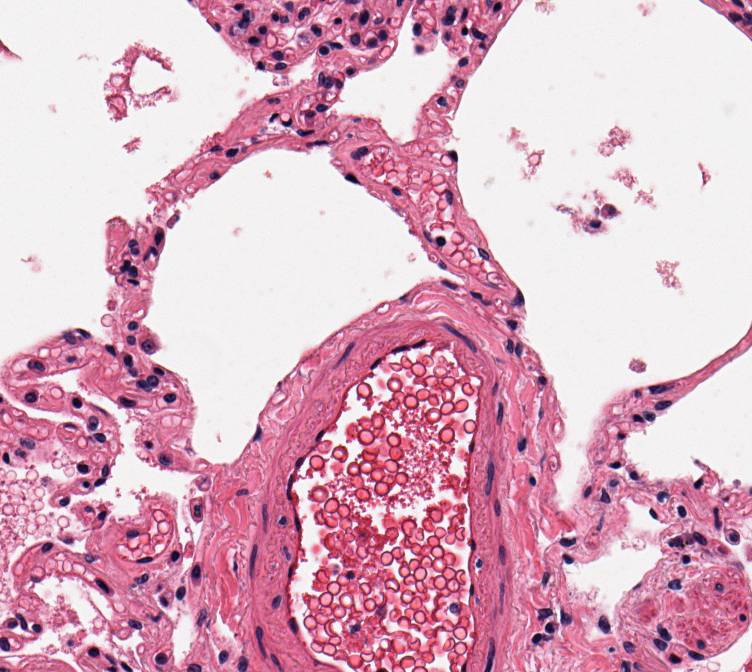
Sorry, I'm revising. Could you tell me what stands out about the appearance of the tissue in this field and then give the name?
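Looking at the upper half first, I see large empty spaces divided by thin, branching pink septa. In the lower centre sits a thick-walled vessel, its lumen filled with red blood cells. Its wall is layered, wavy pink fibrous tissue, with elongated spindle-shaped nuclei running parallel to the lumen. The tissue is lung.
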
